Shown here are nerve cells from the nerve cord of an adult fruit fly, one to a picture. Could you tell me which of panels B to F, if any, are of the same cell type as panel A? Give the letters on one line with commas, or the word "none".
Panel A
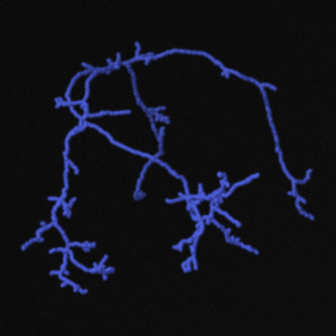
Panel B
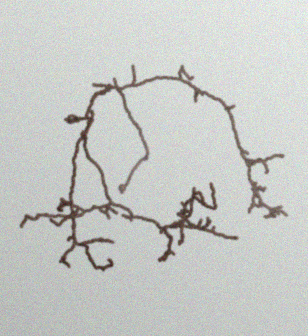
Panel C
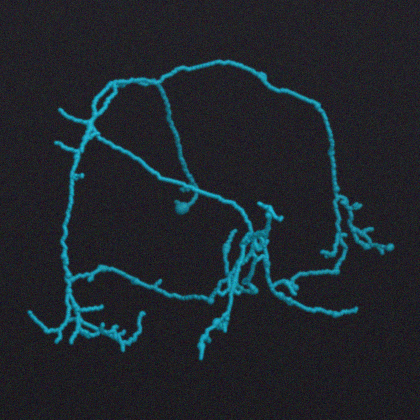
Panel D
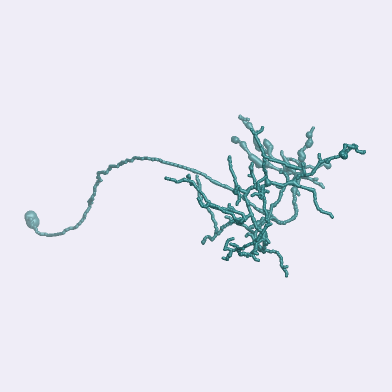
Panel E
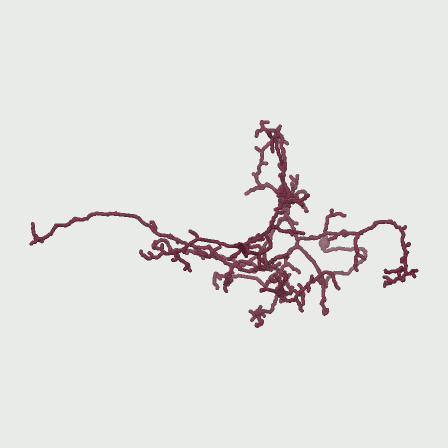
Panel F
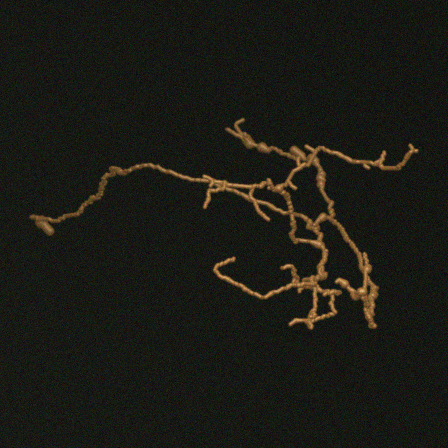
B, C, E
